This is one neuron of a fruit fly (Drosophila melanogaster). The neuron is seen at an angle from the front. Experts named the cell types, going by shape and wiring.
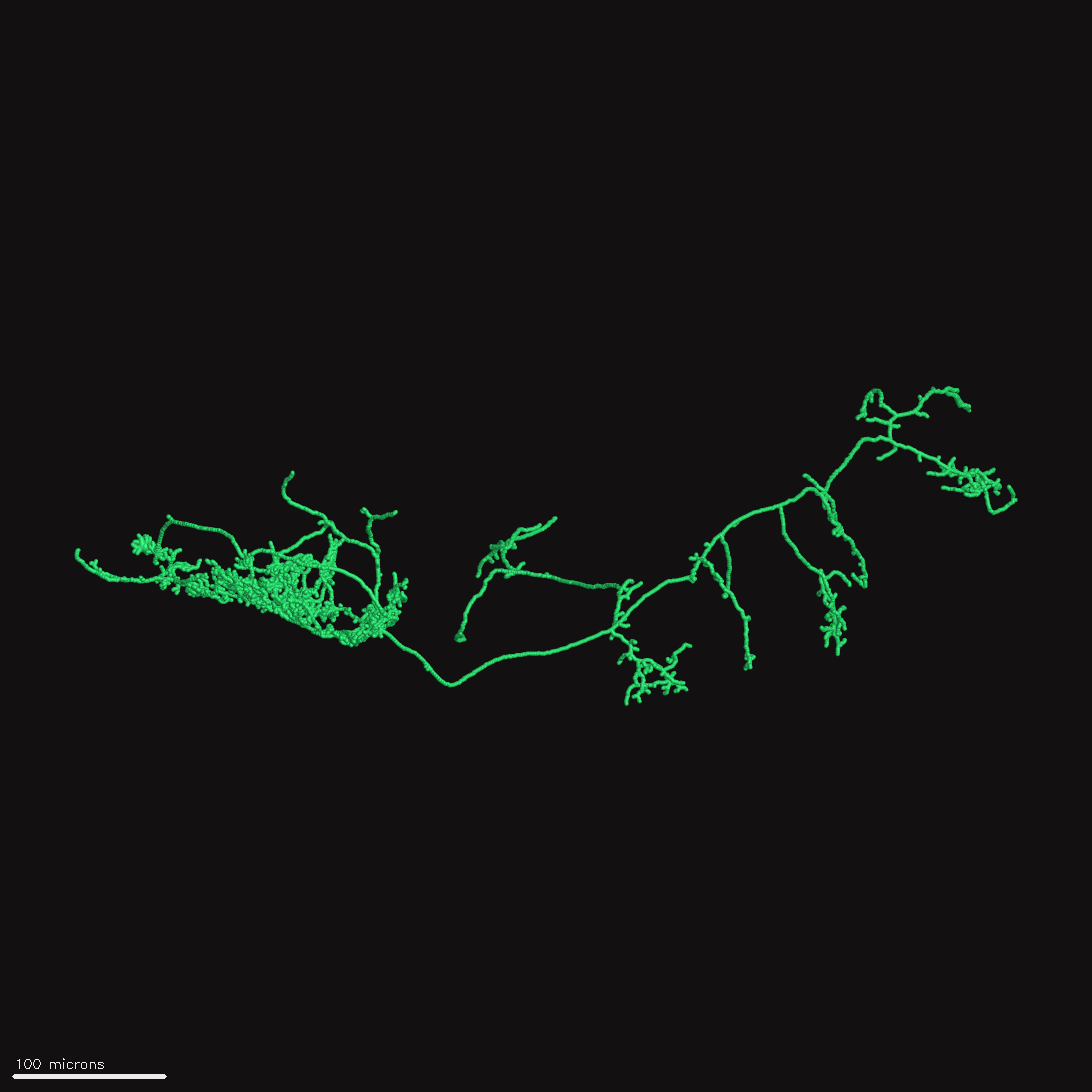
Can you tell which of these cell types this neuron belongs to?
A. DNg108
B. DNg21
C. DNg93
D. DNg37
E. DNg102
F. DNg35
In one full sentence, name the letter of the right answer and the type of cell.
It is option C, DNg93, that gives the cell type of the neuron.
